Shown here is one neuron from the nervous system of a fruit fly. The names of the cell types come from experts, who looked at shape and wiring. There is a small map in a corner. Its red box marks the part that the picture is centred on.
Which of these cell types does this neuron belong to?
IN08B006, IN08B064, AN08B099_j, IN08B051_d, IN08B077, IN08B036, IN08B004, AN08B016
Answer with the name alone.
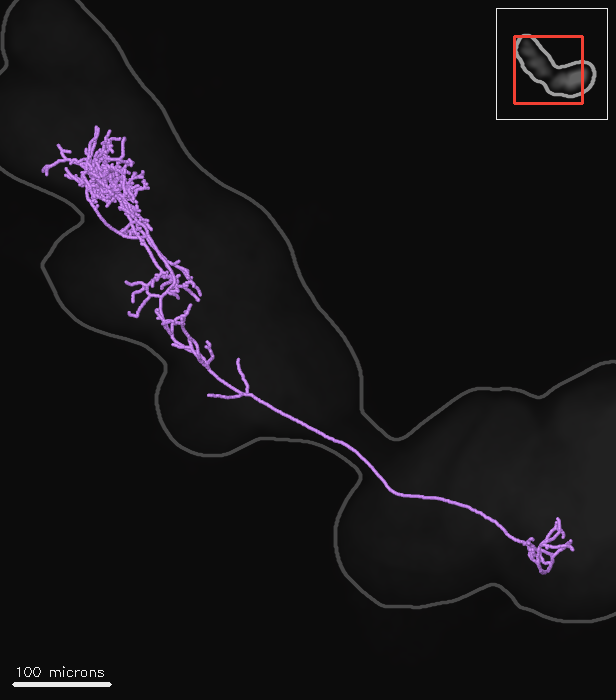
AN08B016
